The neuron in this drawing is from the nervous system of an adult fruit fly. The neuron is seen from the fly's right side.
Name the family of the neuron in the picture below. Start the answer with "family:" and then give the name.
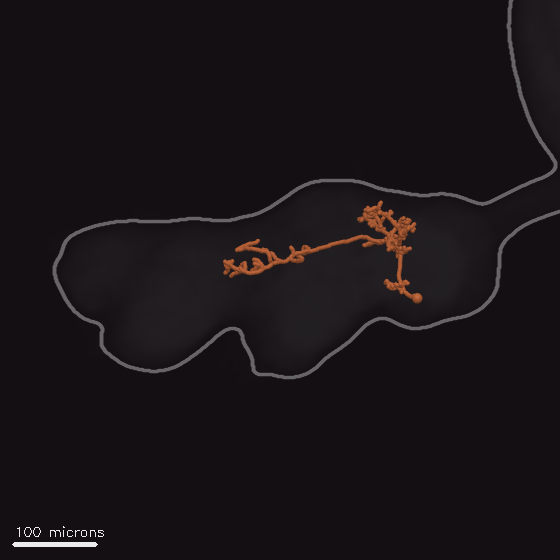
family: hemilineage 06B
